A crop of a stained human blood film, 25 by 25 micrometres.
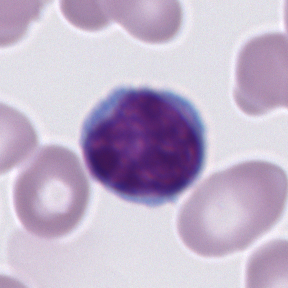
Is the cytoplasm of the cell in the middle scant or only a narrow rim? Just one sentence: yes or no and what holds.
Yes, around the nucleus there is only a narrow rim of cytoplasm.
